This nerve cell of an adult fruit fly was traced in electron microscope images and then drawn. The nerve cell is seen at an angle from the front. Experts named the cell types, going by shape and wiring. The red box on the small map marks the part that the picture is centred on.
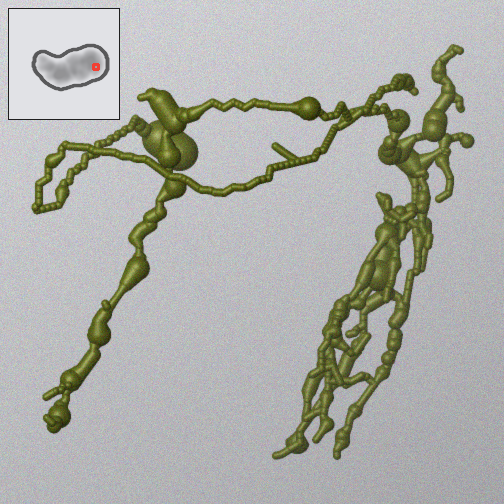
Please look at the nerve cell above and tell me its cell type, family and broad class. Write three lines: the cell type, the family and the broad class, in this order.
T4c
T
optic-lobe intrinsic neuron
